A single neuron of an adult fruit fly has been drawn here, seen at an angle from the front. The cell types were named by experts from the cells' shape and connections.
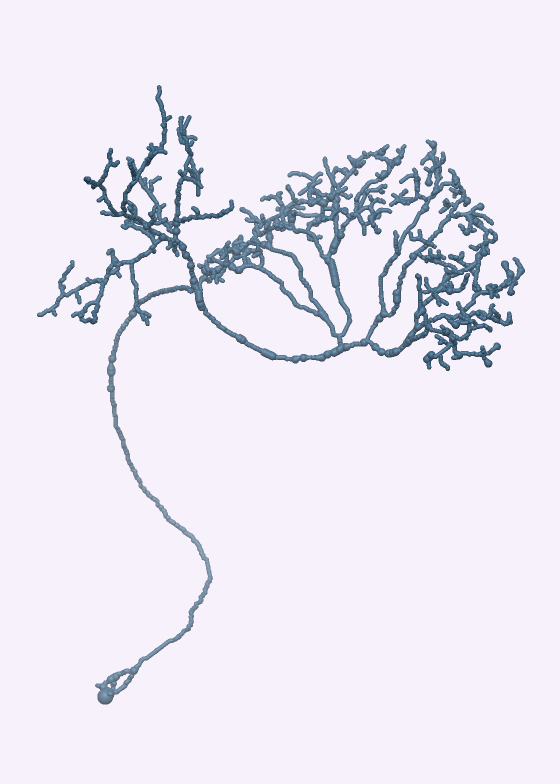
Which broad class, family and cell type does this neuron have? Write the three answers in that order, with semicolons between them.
central-brain intrinsic neuron; hemilineage LALv1_dorsal; FB5L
